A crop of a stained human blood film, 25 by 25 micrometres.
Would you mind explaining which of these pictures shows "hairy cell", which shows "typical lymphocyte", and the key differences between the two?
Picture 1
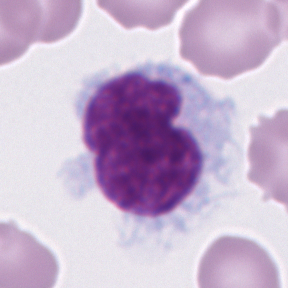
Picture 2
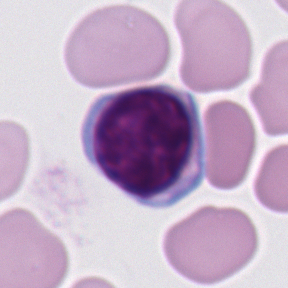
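Oh, picture 1's the hairy cell, and picture 2's the typical lymphocyte. The hairy cell's border is ragged, with lots of fine hair-like projections around it; the lymphocyte's outline is slightly angular, not smoothly round.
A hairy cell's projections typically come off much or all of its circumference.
Picture 1's cytoplasm is pale blue-grey, its rim wider on the right of the nucleus than on the left; picture 2's is pale blue and just a thin rim around the nucleus.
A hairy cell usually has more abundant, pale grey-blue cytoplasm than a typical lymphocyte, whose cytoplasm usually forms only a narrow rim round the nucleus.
As for granules, the hairy cell shows no coarse coloured ones, and none are seen in the lymphocyte's cytoplasm. The lymphocyte's chromatin is dark and coarsely clumped.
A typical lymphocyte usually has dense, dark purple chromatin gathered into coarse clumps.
Its nucleus is round, about 9 micrometres across, fills about 70% of the cell's area and nearly reaches the cell edge at the top, and the whole cell is about 11 micrometres across. The hairy cell's nucleus is about 13 by 10 micrometres.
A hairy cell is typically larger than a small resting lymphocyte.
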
